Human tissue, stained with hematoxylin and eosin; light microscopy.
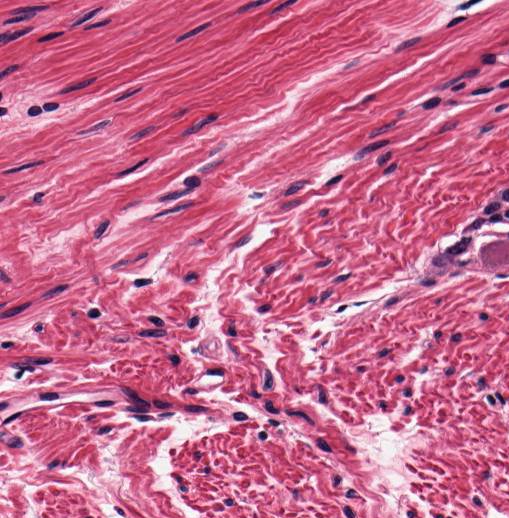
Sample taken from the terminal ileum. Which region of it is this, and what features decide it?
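Smooth muscle, I'd say: its bundles fill the whole field, with no epithelium or glands. Lengthwise fibres carry elongated, cigar-shaped nuclei along their long axis, in evenly pink cytoplasm without cross-striations. In the lower part, fibres cut across or obliquely appear as small rounded profiles.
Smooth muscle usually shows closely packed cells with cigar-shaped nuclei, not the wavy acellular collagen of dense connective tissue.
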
